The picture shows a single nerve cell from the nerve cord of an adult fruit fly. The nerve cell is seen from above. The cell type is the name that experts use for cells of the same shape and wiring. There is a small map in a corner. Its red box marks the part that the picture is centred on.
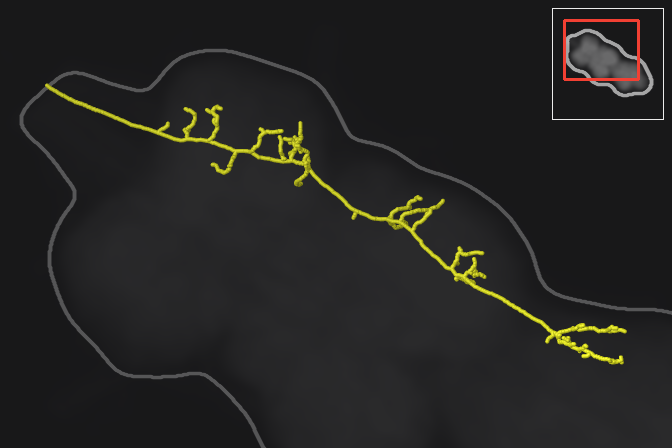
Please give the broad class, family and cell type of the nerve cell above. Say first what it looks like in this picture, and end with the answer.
No cell body is drawn. As drawn here it is wider than it is tall. It is a descending neuron. The family is DNg. It is of cell type DNg38.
